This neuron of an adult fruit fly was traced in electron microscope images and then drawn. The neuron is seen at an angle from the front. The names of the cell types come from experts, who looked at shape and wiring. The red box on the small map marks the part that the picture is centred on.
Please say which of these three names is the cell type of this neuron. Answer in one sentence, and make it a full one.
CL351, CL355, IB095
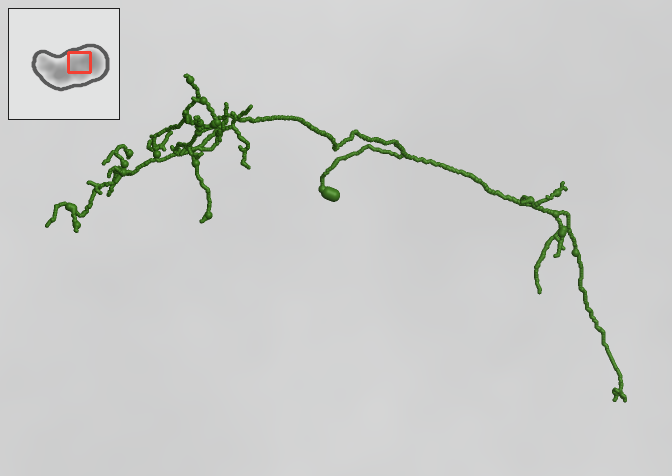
The cell type of the neuron here is CL351.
